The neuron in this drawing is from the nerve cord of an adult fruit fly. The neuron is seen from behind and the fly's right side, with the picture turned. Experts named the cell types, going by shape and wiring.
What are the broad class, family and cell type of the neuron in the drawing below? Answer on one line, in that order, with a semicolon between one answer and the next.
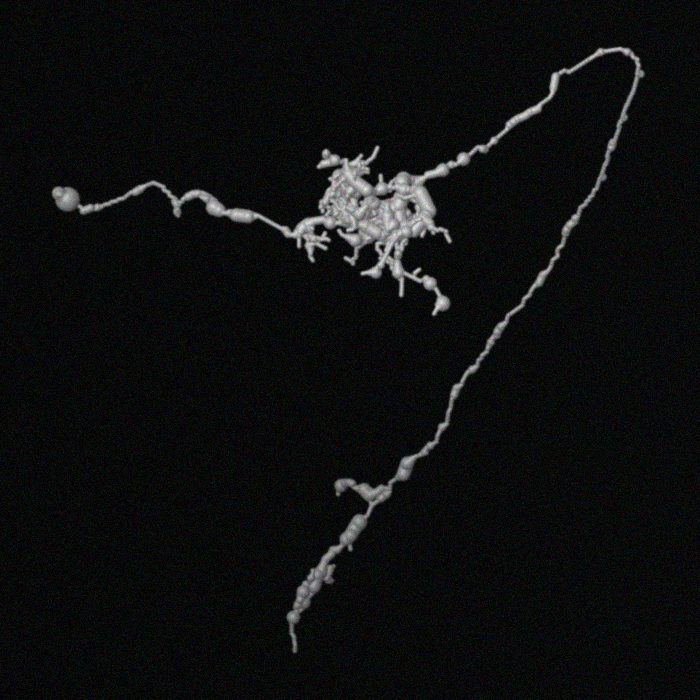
nerve-cord intrinsic neuron; hemilineage 10B; IN10B044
